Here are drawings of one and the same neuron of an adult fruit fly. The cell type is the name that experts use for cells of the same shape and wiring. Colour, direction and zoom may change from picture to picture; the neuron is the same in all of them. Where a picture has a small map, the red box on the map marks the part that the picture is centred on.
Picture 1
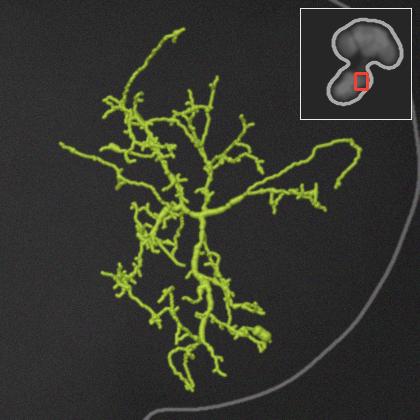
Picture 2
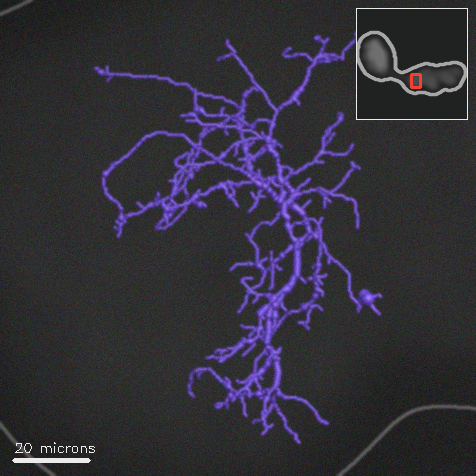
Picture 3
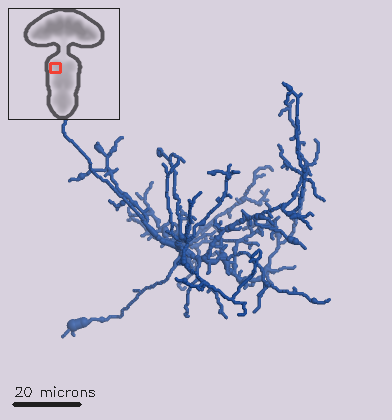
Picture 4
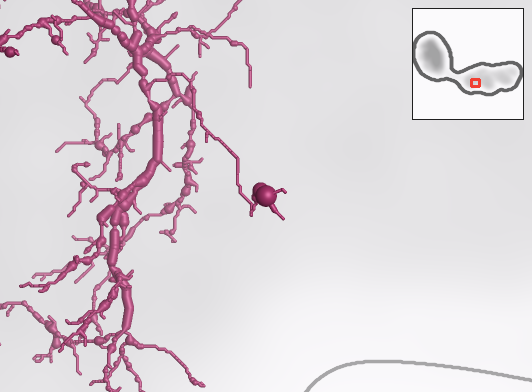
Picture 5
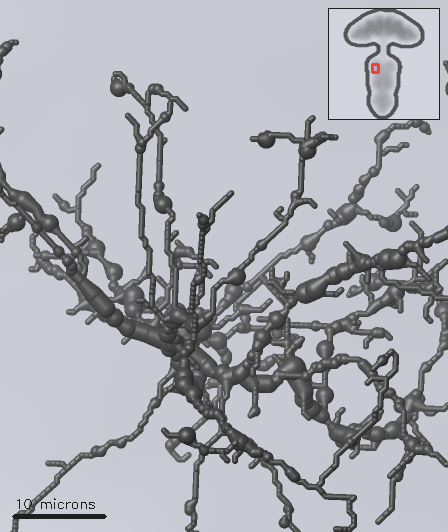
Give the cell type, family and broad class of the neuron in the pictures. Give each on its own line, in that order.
IN04B093
hemilineage 04B
nerve-cord intrinsic neuron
